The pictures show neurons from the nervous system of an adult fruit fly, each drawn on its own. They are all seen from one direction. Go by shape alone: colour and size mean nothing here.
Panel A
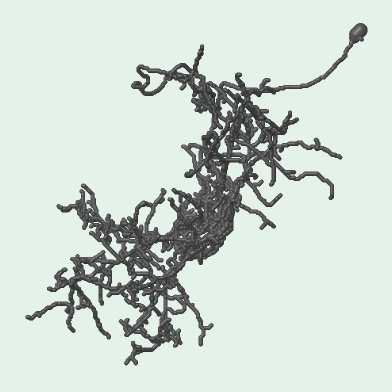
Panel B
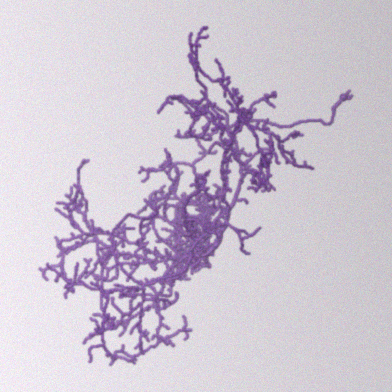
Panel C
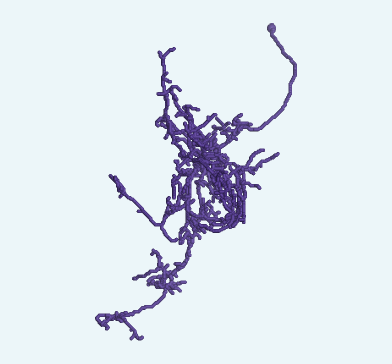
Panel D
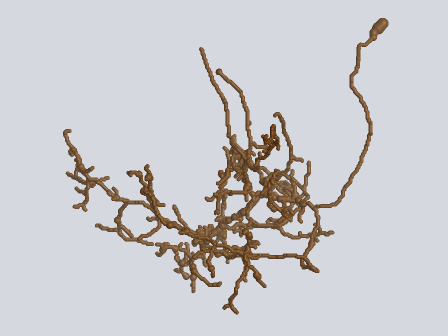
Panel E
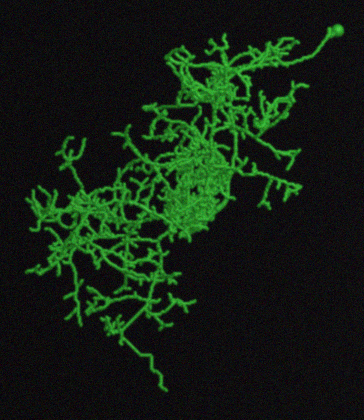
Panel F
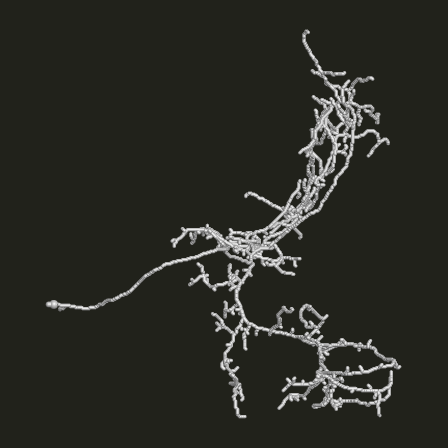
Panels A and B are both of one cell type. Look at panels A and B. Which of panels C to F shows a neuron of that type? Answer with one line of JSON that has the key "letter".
{"letter": "E"}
